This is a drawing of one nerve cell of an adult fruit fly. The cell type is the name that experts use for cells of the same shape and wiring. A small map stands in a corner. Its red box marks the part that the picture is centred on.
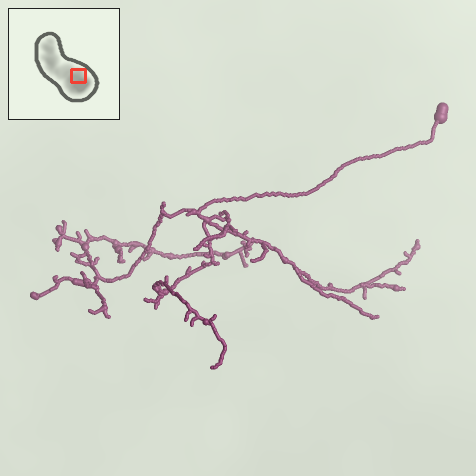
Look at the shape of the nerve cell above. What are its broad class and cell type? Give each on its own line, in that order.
central-brain intrinsic neuron
CB1844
